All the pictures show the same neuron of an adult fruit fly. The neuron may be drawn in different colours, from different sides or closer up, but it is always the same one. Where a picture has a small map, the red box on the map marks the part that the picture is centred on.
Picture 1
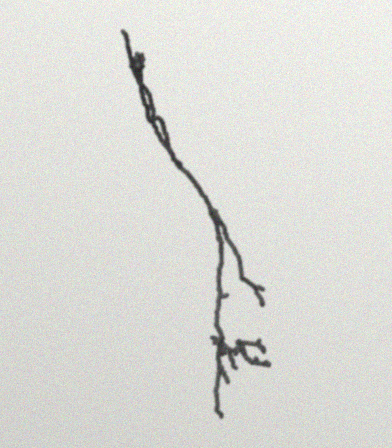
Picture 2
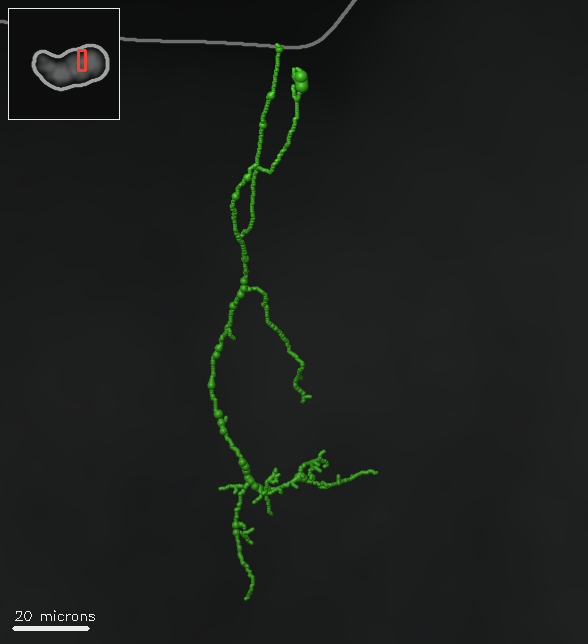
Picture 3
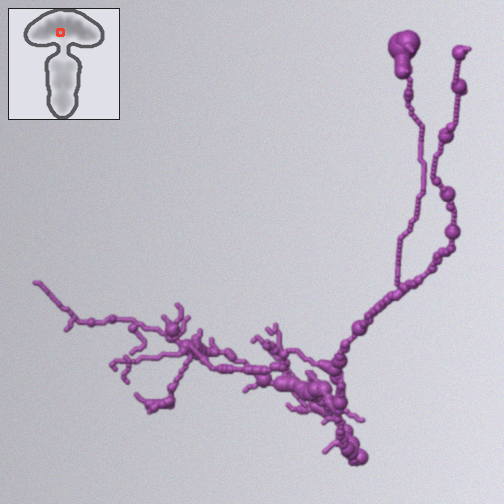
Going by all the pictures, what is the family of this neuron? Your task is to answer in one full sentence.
This neuron is categorized under the family OCC.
